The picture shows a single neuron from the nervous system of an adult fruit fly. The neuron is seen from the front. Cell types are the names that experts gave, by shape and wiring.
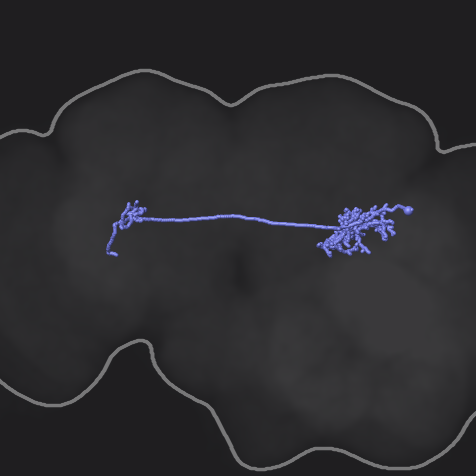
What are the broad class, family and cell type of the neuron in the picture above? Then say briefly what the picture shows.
This is a central-brain intrinsic neuron. The family is hemilineage VLPl2_posterior. Its cell type is PLP059. The cell body is on the right of the picture. As drawn here it is more than twice as wide as it is tall.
